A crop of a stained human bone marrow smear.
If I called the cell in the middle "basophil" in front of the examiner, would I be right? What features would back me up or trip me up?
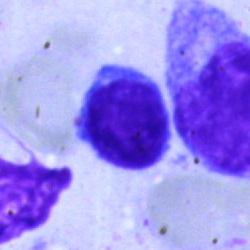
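Look first at the cytoplasm: it shows no granules at all, and the nucleus fills most of the cell.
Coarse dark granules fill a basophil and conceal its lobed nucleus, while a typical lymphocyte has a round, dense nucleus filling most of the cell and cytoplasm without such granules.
So basophil does not fit here; this cell is a lymphocyte. Now notice the chromatin, which is dark and dense.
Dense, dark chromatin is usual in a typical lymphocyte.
The cytoplasm is blue and forms only a thin rim, widest at the upper left of the cell.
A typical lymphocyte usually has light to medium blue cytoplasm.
You can also see that the cell has a round outline and that no distinct nucleolus is visible in the nucleus.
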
